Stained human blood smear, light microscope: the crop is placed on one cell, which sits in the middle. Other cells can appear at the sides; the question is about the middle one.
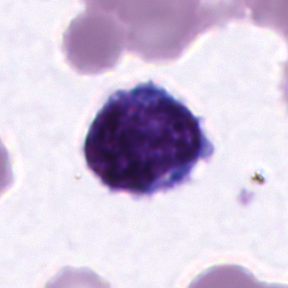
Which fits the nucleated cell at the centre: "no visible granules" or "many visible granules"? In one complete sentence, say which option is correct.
The cell shows no granules in its cytoplasm.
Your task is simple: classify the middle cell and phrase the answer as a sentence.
In the centre of this crop there is a plasma cell.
